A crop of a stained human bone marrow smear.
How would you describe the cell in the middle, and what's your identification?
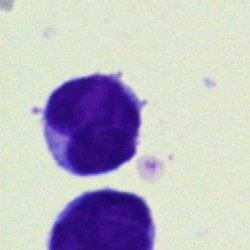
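The nucleus occupies most of the cell, leaving a scant rim of cytoplasm. This cytoplasm appears as a pale blue crescent at the lower left. Chromatin is dense and dark purple. Small pointed projections extend from the upper right edge. The cell is a lymphocyte.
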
